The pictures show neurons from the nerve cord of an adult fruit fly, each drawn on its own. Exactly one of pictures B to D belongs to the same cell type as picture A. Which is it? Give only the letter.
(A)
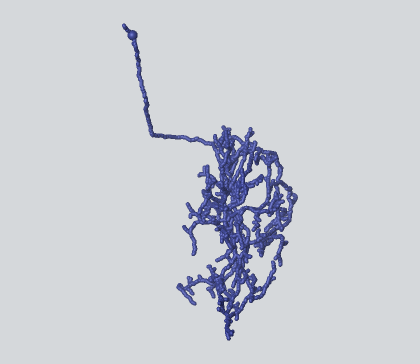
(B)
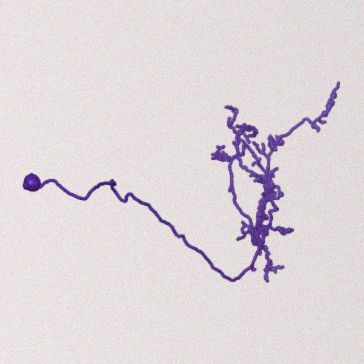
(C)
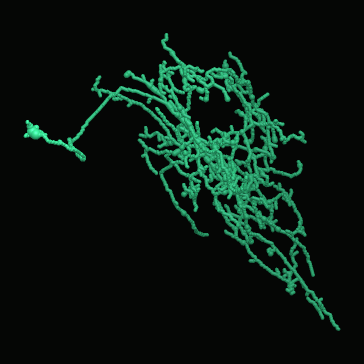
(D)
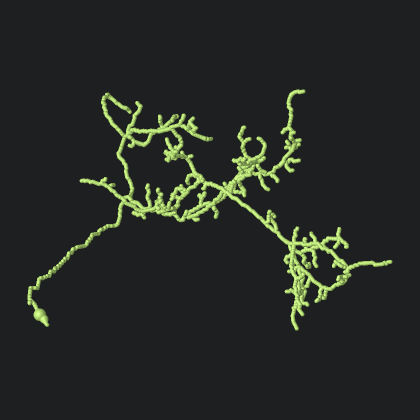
C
